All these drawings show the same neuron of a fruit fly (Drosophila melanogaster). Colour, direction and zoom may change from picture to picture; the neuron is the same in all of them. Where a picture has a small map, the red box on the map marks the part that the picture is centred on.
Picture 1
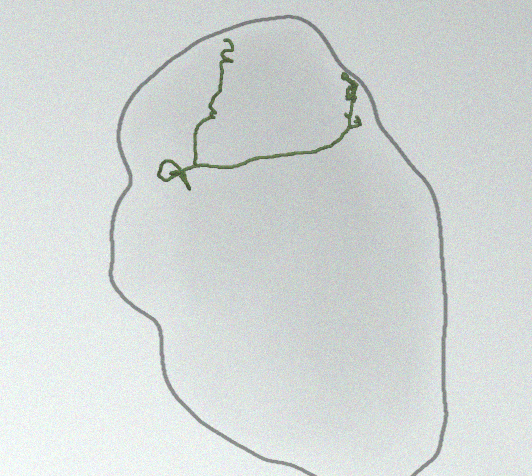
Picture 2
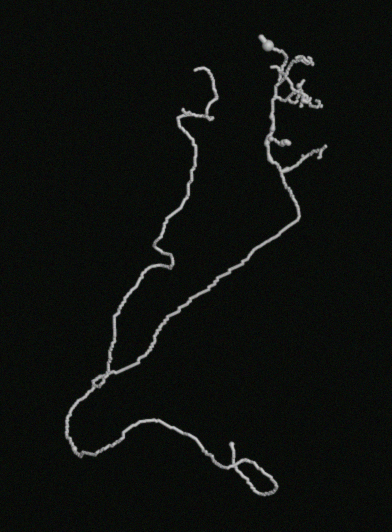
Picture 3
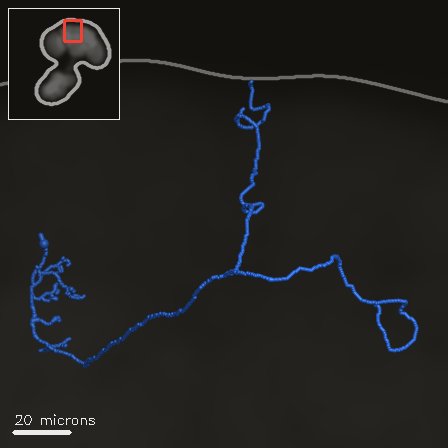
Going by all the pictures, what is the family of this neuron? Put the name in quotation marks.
"class Kenyon Cell"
